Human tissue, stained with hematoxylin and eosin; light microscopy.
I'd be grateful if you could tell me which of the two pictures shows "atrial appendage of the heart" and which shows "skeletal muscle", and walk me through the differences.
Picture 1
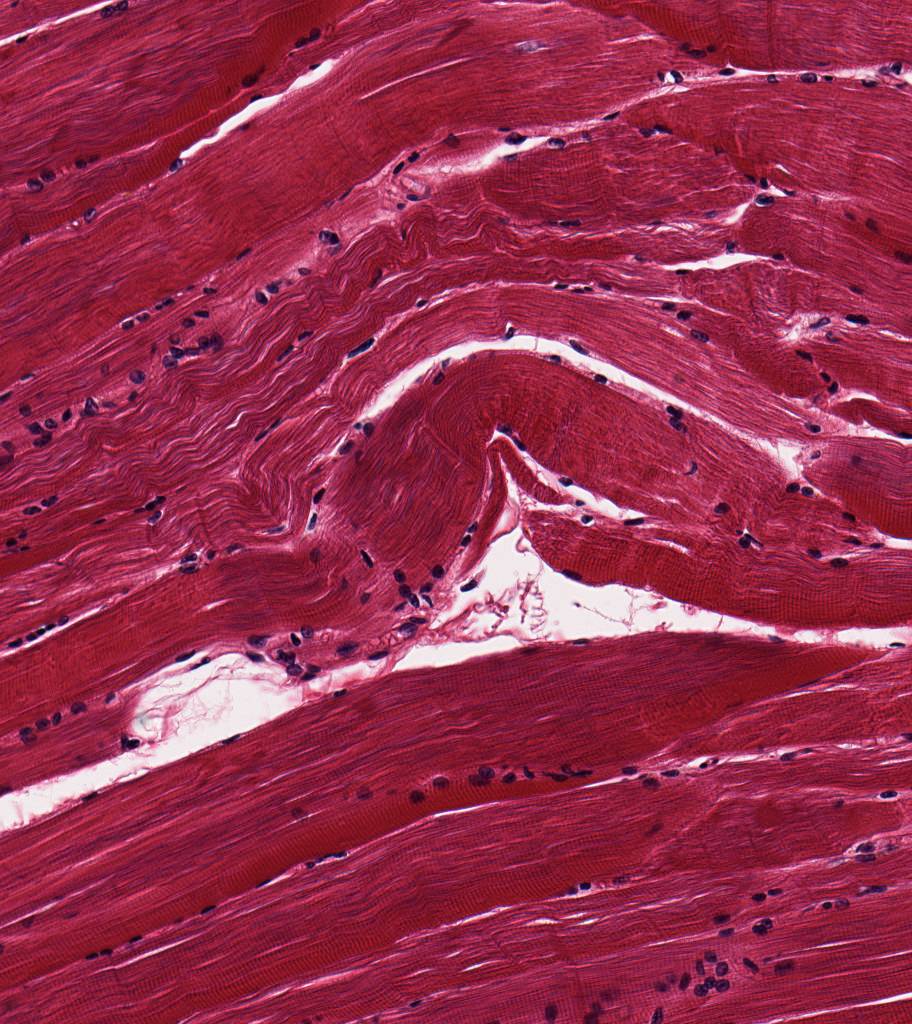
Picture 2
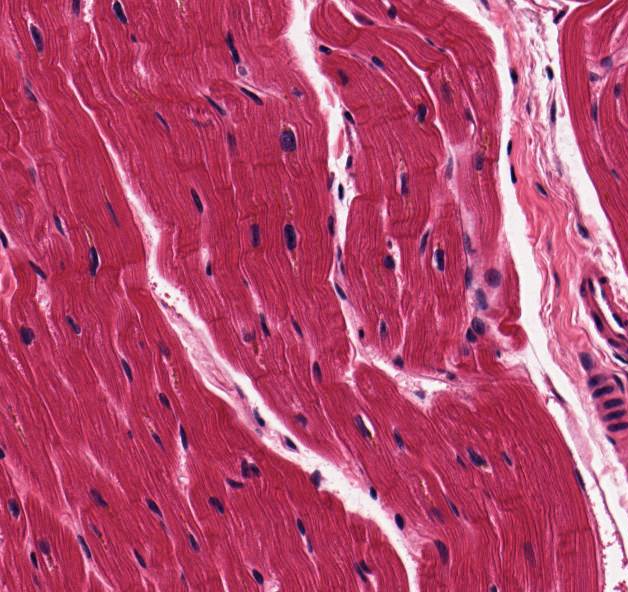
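In picture 1 the tissue is skeletal muscle; in picture 2 it is the atrial appendage of the heart. The skeletal muscle fibres carry regular fine cross-striations along their length, while the atrial fibres branch and join their neighbours instead of running as separate parallel strands. Nuclei differ in position: dark and elongated at the fibre edges in picture 1, single, oval and central in picture 2. Both stain strongly, deep red with eosin in the skeletal muscle and deeply and evenly eosinophilic in the atrial fibres. Two further details belong to one picture each: left of centre and above the arch in picture 1, many fibres follow a wavy, crinkled course, and in picture 2 small golden-brown granules lie within some fibres, mostly near the nuclei.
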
